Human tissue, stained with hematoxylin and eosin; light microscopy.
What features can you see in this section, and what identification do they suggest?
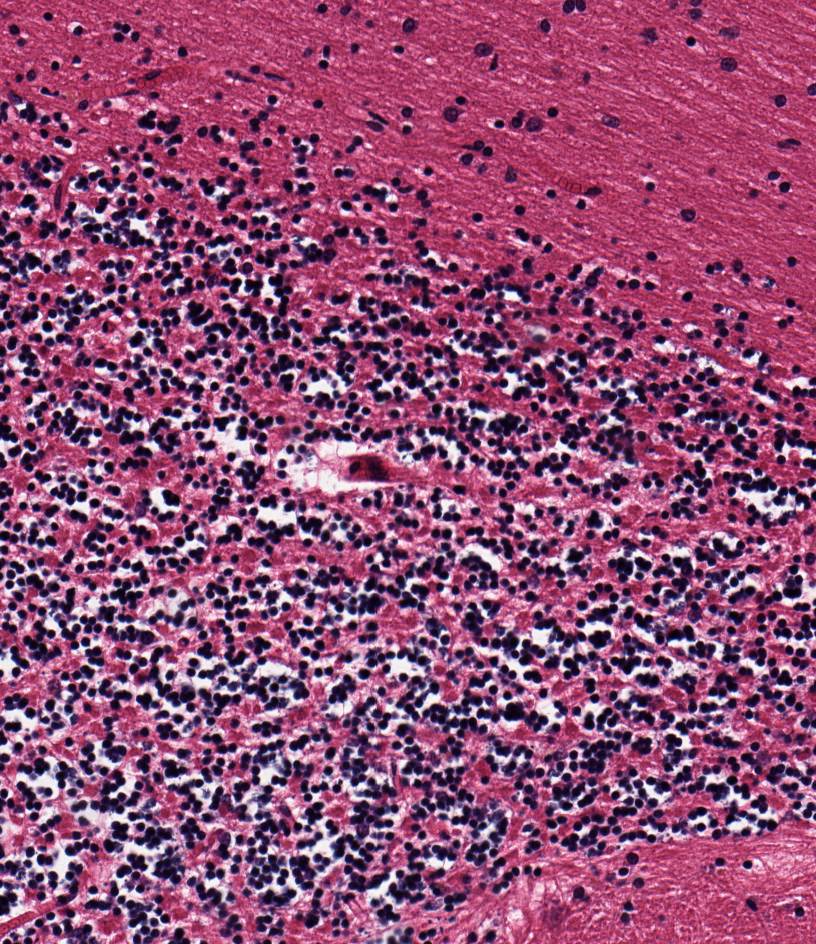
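Most of the field, from the left edge and lower part upward, is a dense layer crowded with small, round, dark nuclei with very little visible cytoplasm. The upper right is a pale pink fibrillary layer with only scattered small round nuclei. This is cerebellum.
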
